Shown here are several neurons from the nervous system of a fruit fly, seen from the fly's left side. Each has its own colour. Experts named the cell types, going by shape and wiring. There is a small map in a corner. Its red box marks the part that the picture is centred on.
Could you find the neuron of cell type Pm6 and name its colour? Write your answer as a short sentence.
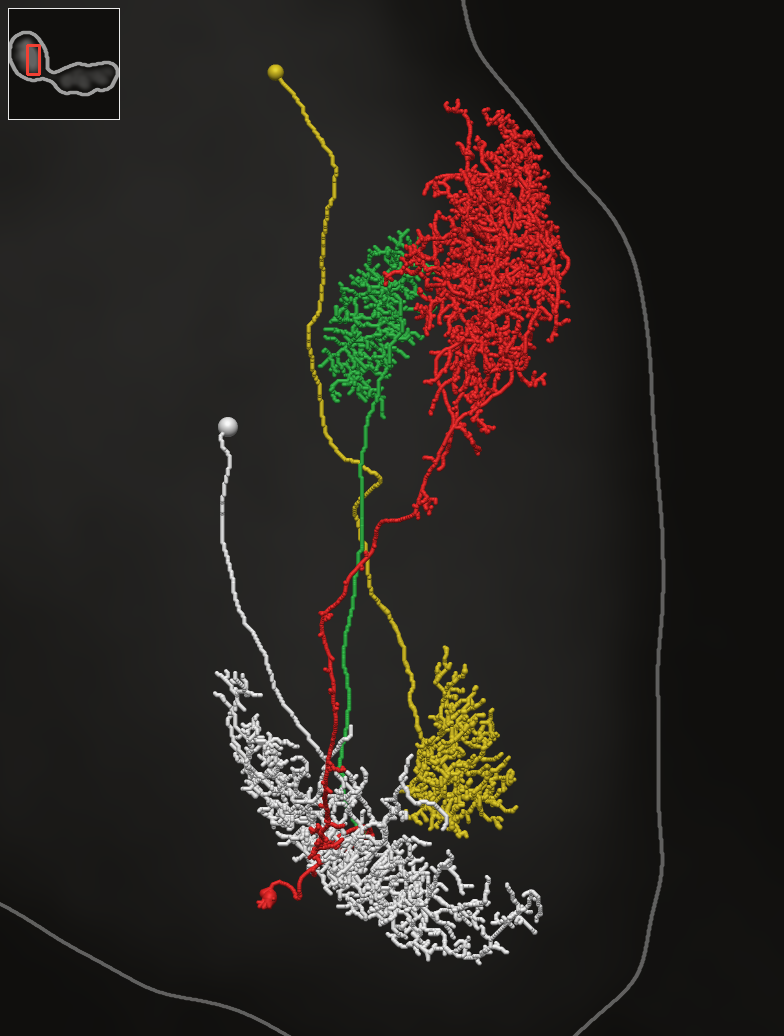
The colour is white.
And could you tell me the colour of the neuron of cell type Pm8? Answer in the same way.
The colour is red.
